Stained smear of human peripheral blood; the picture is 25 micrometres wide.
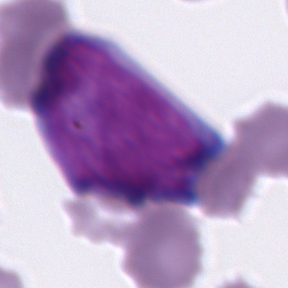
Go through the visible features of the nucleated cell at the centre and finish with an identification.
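Fine streaks of chromatin run diagonally from upper left toward lower right, reddish purple against a deeper violet background. Along its border the stained mass is a darker blue-violet than at its centre, most clearly at the lower edge. A single tiny dark dot lies in its left part. The cell measures about 19 by 13 micrometres. This is a myeloblast.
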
